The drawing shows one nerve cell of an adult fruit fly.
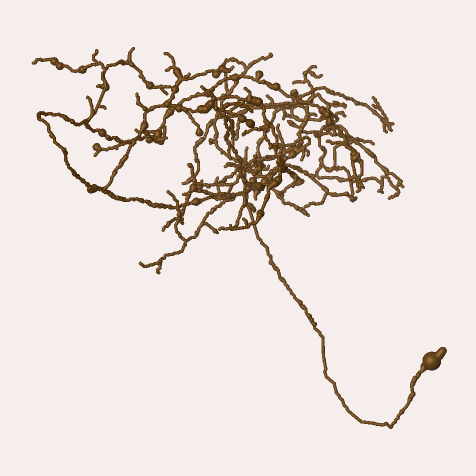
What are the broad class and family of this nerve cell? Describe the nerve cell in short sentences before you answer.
The cell body is at the lower right of the picture. The picture shows dozens of branch ends. Its broad class is central-brain intrinsic neuron. The family is hemilineage LHa1.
